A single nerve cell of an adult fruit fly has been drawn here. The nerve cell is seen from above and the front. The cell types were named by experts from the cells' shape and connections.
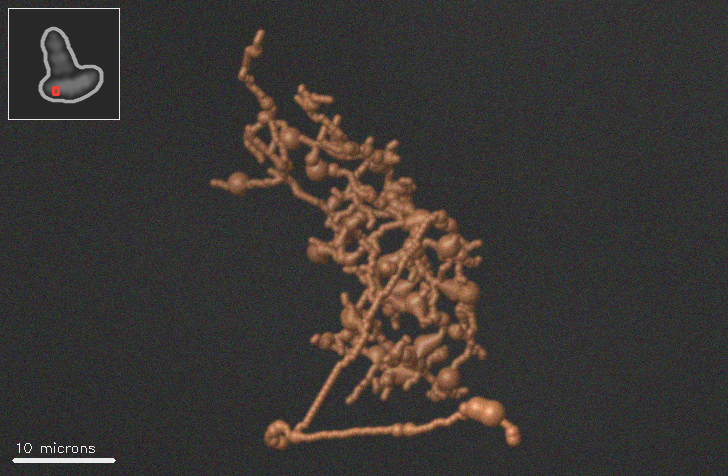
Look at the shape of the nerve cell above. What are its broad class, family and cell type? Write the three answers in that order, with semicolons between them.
optic-lobe intrinsic neuron; Mi; Mi16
